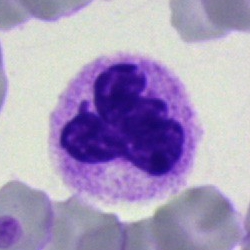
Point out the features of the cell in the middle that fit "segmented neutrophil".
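What I notice first is a nucleus divided into several lobes, all connected to one another.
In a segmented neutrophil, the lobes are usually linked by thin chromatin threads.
The chromatin itself is dark purple and densely clumped. Around it, the cytoplasm is abundant and pale lilac-pink, filled with fine, small granules.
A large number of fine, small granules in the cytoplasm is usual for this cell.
Their colour is the one point I would hold up against the usual pattern: here the granules look purplish.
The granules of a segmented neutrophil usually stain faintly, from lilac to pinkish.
So the lobed nucleus and the crowd of fine granules go with the name, while the granule shade is worth a second look.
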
